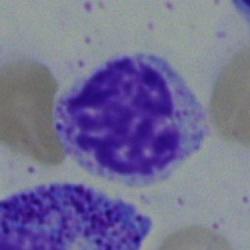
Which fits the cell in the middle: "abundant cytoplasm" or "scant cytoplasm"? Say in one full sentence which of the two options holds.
The cytoplasm of this cell is scant, a narrow rim.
